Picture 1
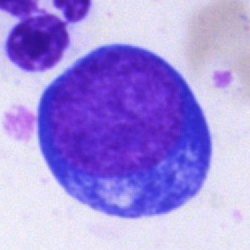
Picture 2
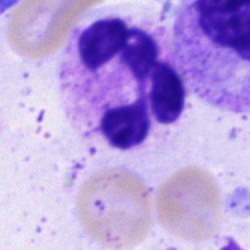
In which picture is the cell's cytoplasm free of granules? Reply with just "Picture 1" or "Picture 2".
Picture 1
